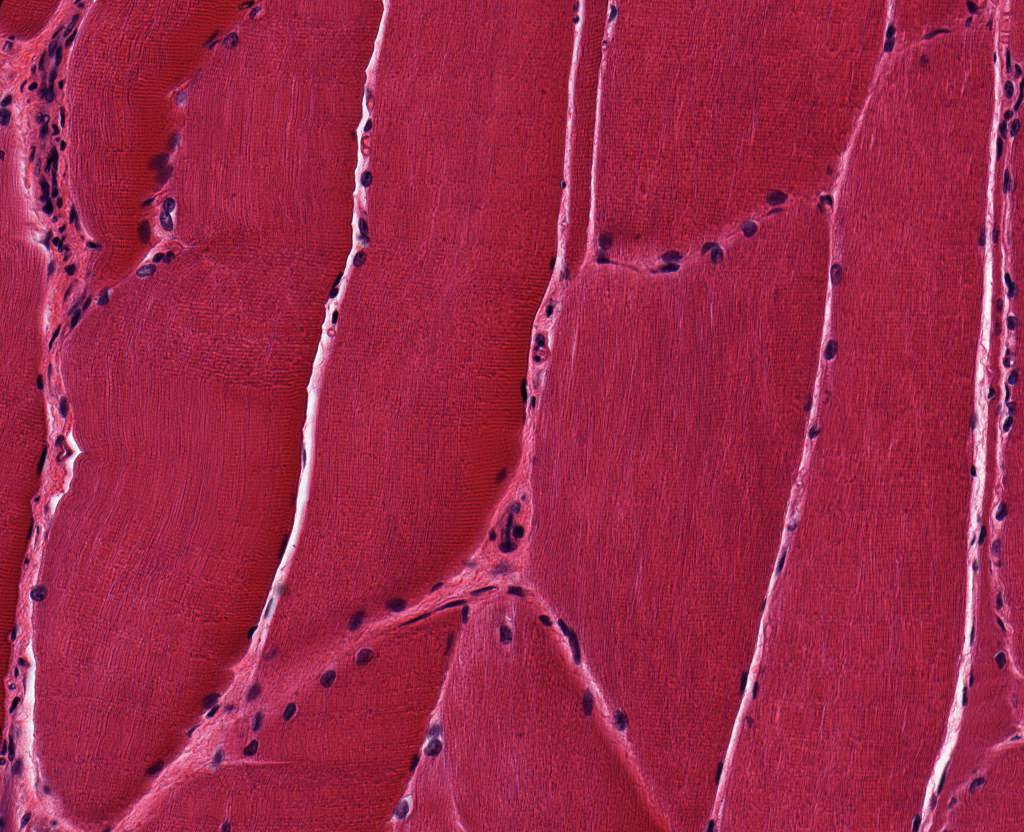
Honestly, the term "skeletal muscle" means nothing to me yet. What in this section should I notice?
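This is skeletal muscle. Look first at where the fibre nuclei sit: at the edges of the fibres, not in their centres. Those nuclei are small, dark purple and flattened oval. The cytoplasm of each fibre stains a deep pink-red all the way through. Between neighbouring fibres you'll find only thin strands of pink connective tissue.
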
